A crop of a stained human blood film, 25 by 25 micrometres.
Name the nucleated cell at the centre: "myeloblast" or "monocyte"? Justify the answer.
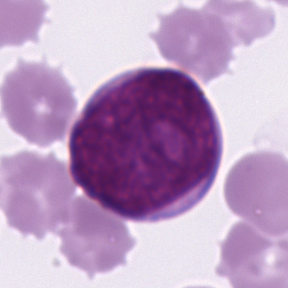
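It is a myeloblast. Start with the nucleus: it is round in outline and about 13 micrometres across, in a cell about 14 micrometres across.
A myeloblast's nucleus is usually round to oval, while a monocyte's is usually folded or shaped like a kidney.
Now the cytoplasm: the nucleus fills about 90% of the cell's area, leaving only a rim around it.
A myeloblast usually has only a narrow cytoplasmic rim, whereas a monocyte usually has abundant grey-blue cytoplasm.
Beyond those two points, the cell has a smooth, nearly round outline, and the chromatin is fine and evenly stippled, without coarse dark clumps. A pale, oval, lilac area lies right of the centre of the nucleus, and no granules are visible in the rim of cytoplasm.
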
